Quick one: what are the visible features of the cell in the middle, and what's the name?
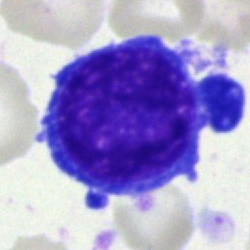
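A slightly ragged edge borders a roughly round outline. Dark purple chromatin is dotted with scattered small paler spots. A rounded blue bleb bulges from the right side of the cell. No distinct granules are seen in the cytoplasm. Name: proerythroblast.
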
